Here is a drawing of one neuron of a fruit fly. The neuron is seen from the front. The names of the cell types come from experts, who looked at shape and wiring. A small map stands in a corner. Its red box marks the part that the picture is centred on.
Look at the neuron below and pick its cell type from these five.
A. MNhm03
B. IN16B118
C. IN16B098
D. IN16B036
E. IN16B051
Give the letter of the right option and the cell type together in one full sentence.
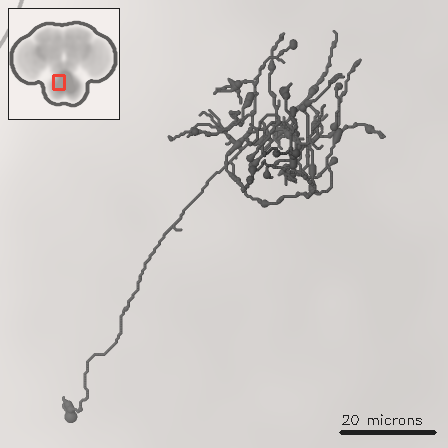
It is IN16B051, option E, that is the cell type of the neuron.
